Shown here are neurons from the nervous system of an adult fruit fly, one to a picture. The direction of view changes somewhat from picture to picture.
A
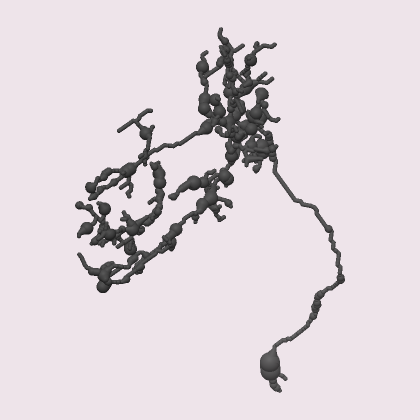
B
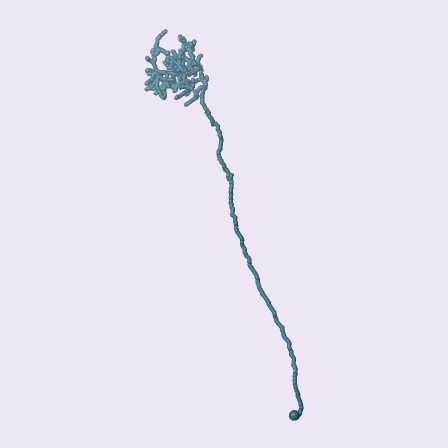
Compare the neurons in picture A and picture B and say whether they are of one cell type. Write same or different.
different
